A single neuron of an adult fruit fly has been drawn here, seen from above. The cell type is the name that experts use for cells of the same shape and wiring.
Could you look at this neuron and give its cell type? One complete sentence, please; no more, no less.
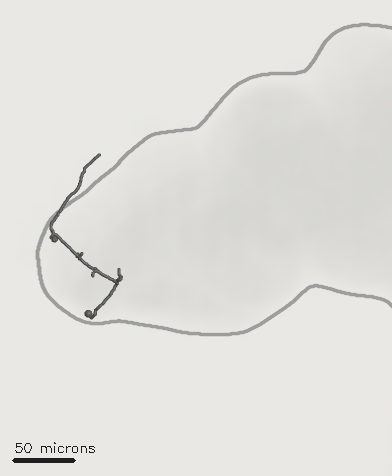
The cell type of this neuron is C2.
